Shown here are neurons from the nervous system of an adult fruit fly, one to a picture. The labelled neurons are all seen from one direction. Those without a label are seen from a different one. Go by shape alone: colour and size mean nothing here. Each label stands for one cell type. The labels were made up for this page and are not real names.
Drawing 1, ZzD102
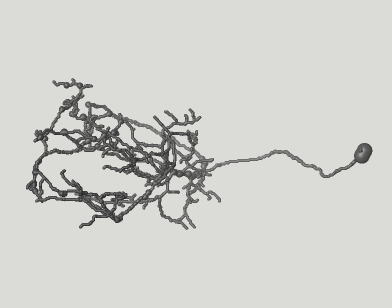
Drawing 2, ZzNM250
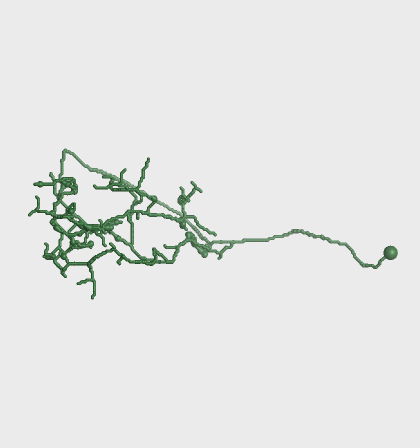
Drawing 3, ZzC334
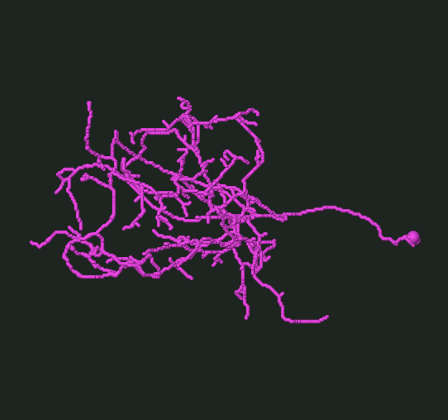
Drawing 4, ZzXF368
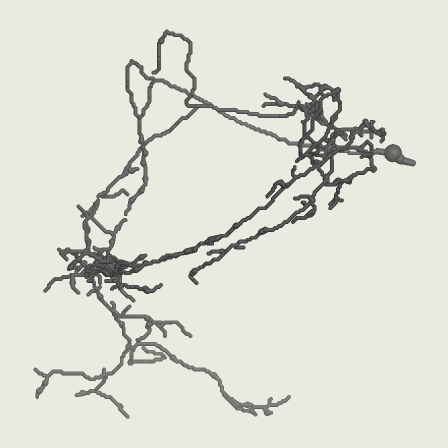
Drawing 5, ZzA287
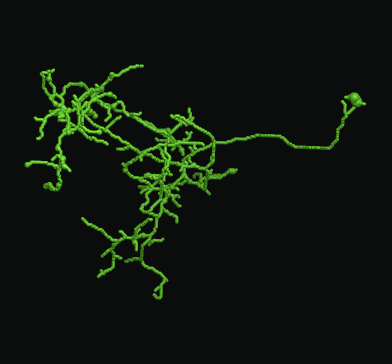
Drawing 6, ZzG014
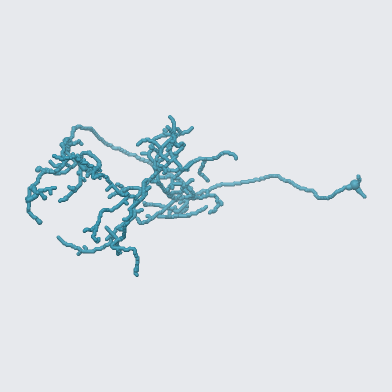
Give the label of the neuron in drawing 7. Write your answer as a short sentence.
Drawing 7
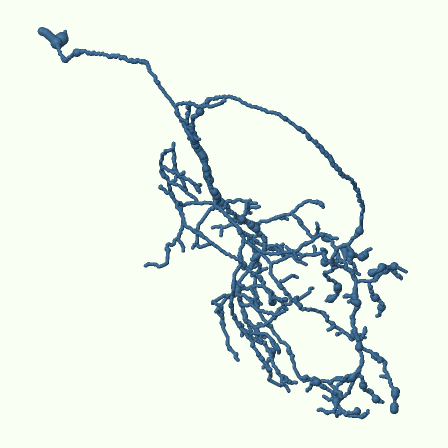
It belongs to ZzD102.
